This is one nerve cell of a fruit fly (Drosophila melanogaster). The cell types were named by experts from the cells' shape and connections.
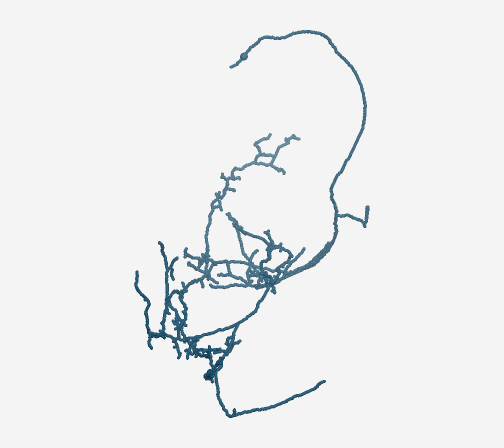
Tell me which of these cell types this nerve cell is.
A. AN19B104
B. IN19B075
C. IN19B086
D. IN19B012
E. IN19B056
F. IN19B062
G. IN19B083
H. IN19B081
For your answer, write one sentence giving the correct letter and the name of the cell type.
The cell type for the nerve cell is option G, which is IN19B083.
